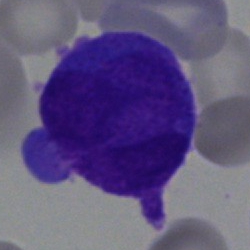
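Blast, the central cell in a stained human bone marrow smear, has a roughly round outline. Notice the rounded pale blue bulge protruding from its lower left edge and the short, narrow tail-like projection hanging from its bottom edge. No distinct granules can be made out.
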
